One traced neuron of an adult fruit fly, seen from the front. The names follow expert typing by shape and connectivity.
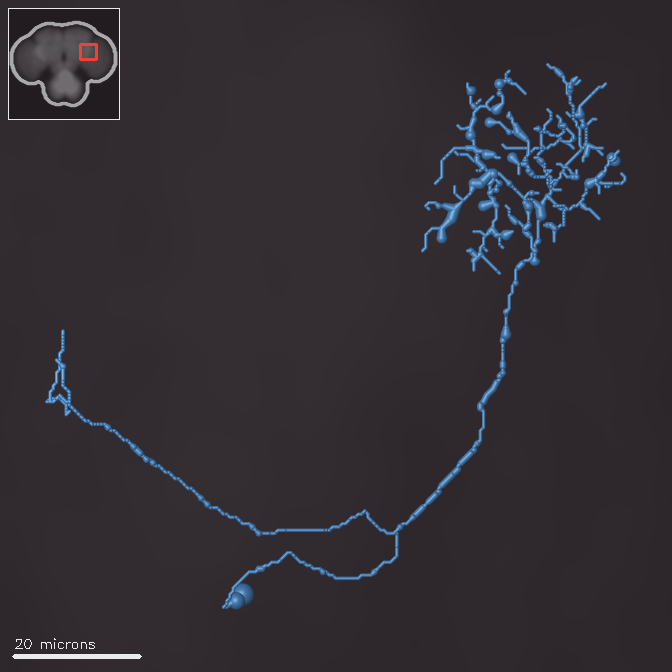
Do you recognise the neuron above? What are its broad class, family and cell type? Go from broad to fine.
visual projection neuron; LPC; LPC2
